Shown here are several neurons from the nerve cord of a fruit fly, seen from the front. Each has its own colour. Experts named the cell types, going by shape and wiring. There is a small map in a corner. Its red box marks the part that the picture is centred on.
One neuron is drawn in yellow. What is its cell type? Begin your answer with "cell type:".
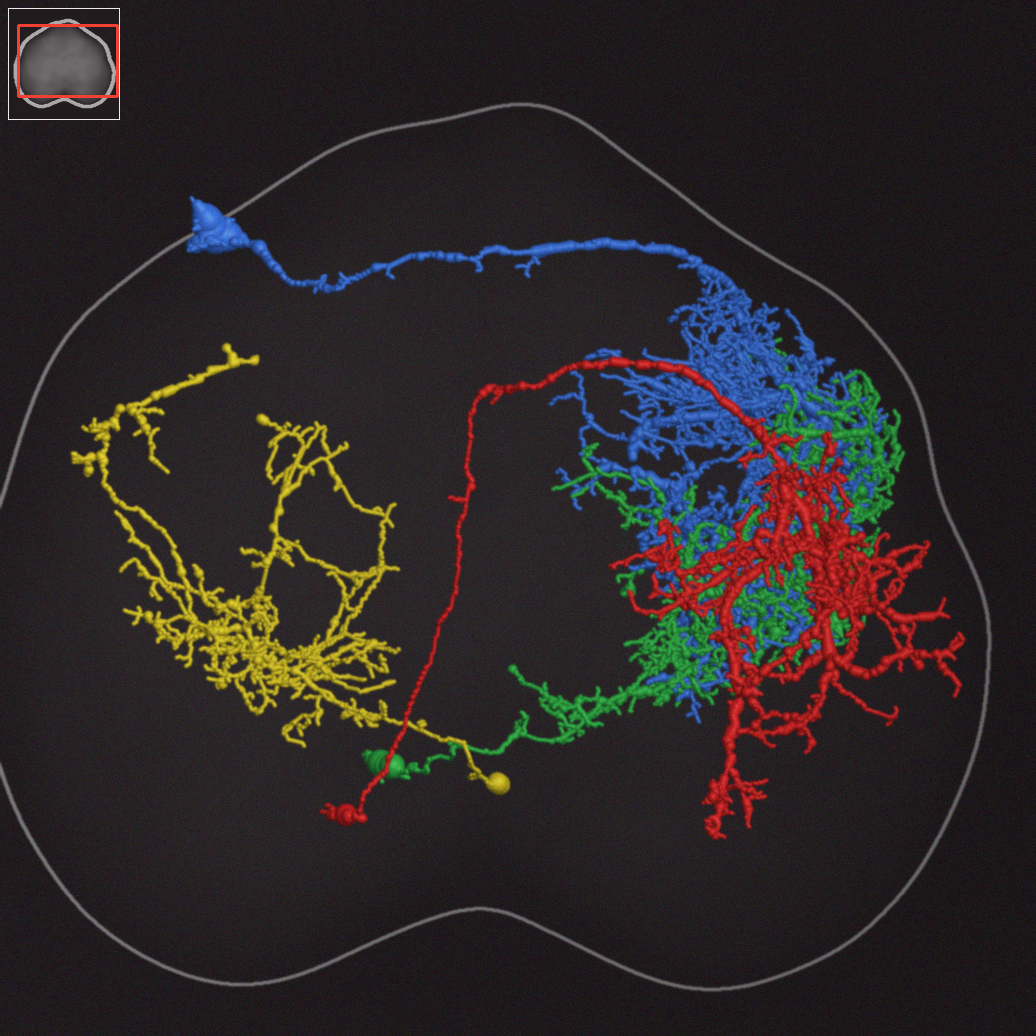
cell type: IN13B022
